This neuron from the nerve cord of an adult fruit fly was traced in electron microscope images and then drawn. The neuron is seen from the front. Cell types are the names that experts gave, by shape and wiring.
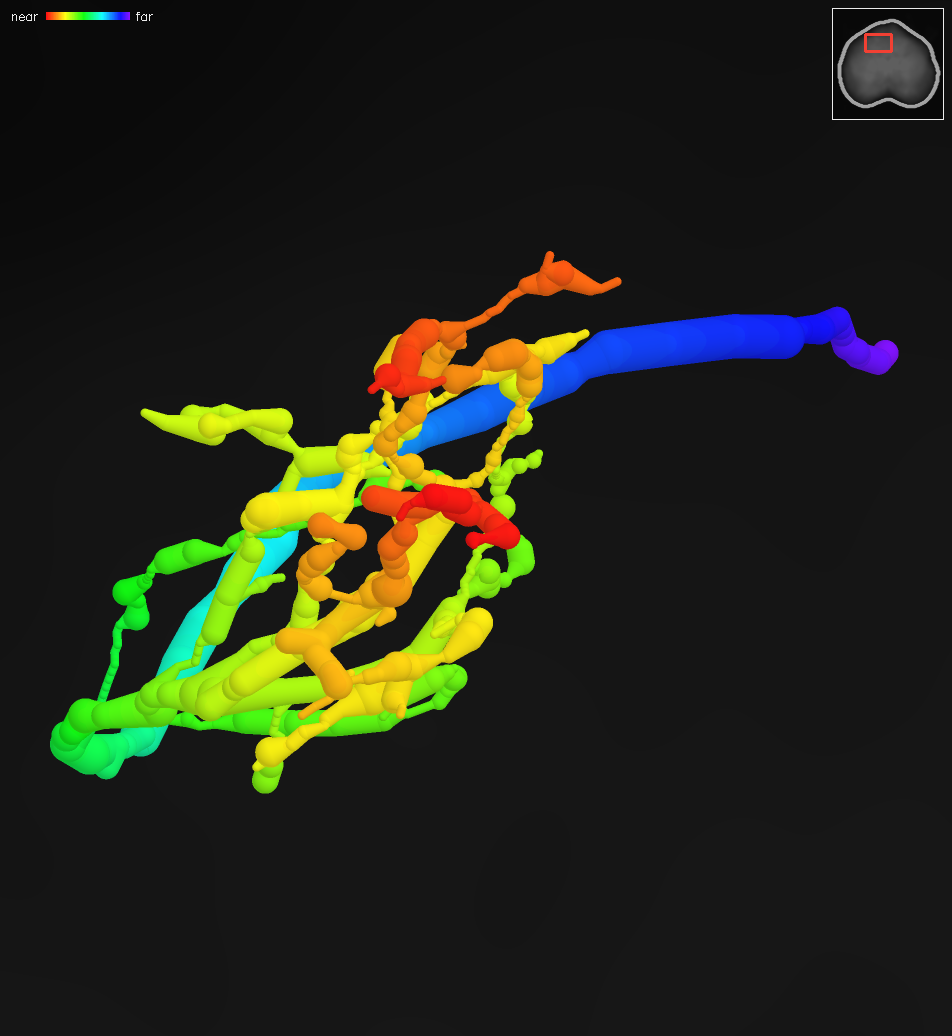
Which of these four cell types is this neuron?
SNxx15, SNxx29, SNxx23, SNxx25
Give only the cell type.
SNxx15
